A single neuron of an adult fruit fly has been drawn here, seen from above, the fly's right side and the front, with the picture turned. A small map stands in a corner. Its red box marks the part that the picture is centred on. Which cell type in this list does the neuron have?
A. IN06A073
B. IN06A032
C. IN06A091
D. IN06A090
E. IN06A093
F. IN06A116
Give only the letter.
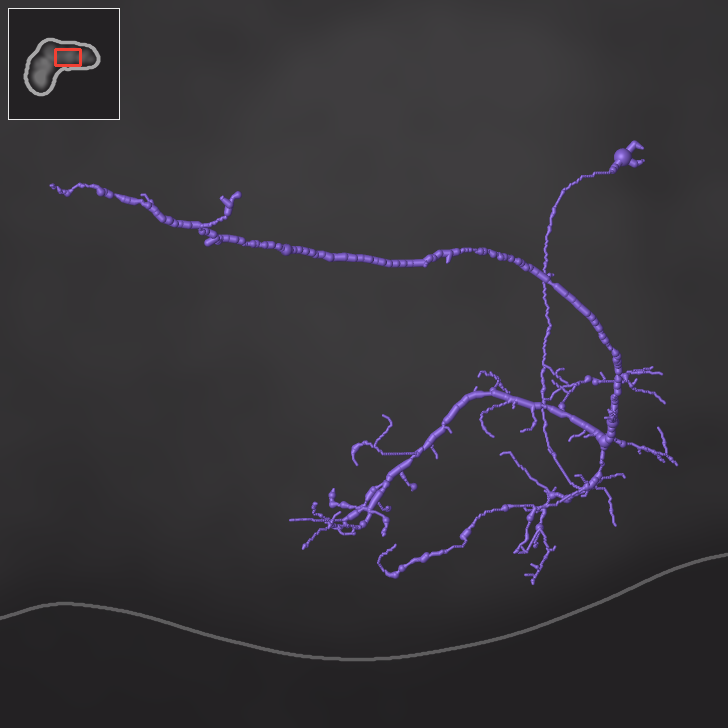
B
